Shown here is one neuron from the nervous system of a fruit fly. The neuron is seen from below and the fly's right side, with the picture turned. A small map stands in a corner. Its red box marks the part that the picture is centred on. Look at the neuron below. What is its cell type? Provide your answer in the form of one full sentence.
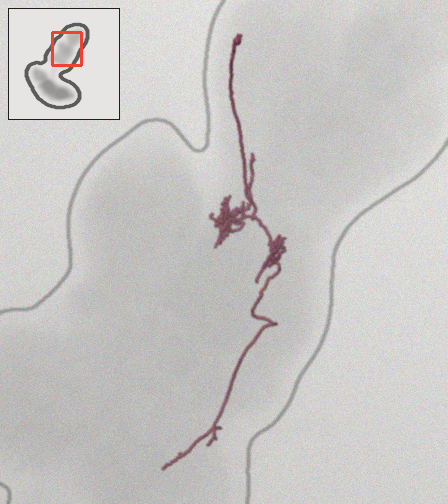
On the level of cell type, this neuron is IN07B059.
